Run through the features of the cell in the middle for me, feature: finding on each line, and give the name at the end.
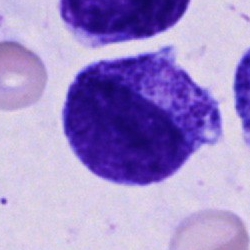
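Nucleus position: off-centre, toward the lower left
Chromatin: dark purple, dense-looking
Cytoplasm extent: a crescent on the upper right only, not a rim around the whole nucleus
Cytoplasm texture: mottled, paler than the nucleus, speckled with purple dots
Cell: promyelocyte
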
